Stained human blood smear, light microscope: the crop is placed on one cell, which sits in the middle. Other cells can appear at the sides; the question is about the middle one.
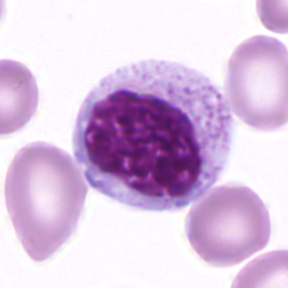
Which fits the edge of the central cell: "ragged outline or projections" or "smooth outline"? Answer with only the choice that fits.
Smooth outline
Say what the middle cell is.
metamyelocyte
